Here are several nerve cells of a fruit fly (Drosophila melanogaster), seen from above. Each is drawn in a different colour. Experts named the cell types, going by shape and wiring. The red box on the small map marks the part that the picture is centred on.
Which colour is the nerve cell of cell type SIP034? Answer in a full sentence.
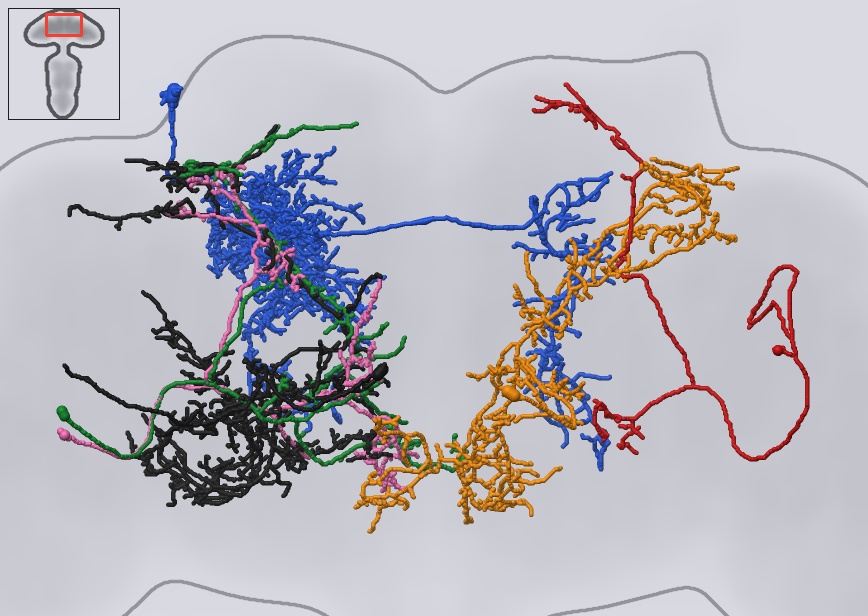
The colour is pink.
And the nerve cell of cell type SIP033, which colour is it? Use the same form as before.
The colour is green.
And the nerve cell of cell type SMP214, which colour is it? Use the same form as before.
The colour is red.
